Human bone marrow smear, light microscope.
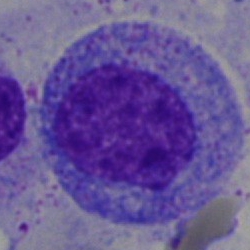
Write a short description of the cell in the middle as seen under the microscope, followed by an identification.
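The cell outline is round. Its chromatin is finely stippled, with a few darker patches, and a broad band of blue cytoplasm surrounds the nucleus. At the left edge of the picture, part of another purple-staining nucleated cell is cut off. This is a promyelocyte.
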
